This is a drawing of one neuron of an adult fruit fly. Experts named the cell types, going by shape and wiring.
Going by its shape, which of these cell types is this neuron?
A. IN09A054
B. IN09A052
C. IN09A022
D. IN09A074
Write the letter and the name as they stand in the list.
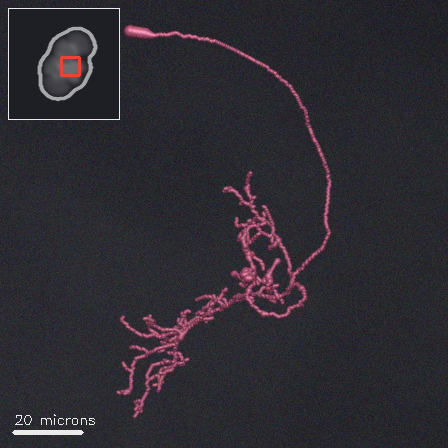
A. IN09A054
